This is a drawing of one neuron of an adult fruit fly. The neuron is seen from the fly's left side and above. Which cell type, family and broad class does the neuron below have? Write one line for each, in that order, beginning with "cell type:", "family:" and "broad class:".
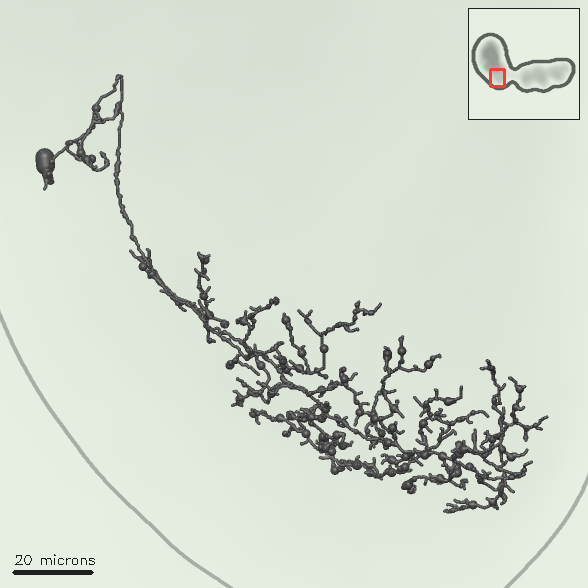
cell type: Cm26
family: Cm
broad class: optic-lobe intrinsic neuron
